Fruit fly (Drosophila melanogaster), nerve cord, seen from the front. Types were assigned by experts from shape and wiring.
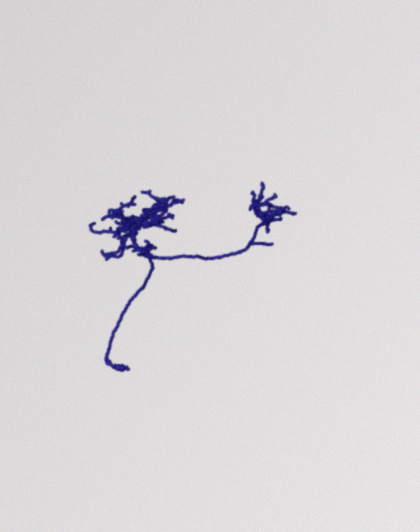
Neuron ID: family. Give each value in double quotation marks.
"hemilineage 07B"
